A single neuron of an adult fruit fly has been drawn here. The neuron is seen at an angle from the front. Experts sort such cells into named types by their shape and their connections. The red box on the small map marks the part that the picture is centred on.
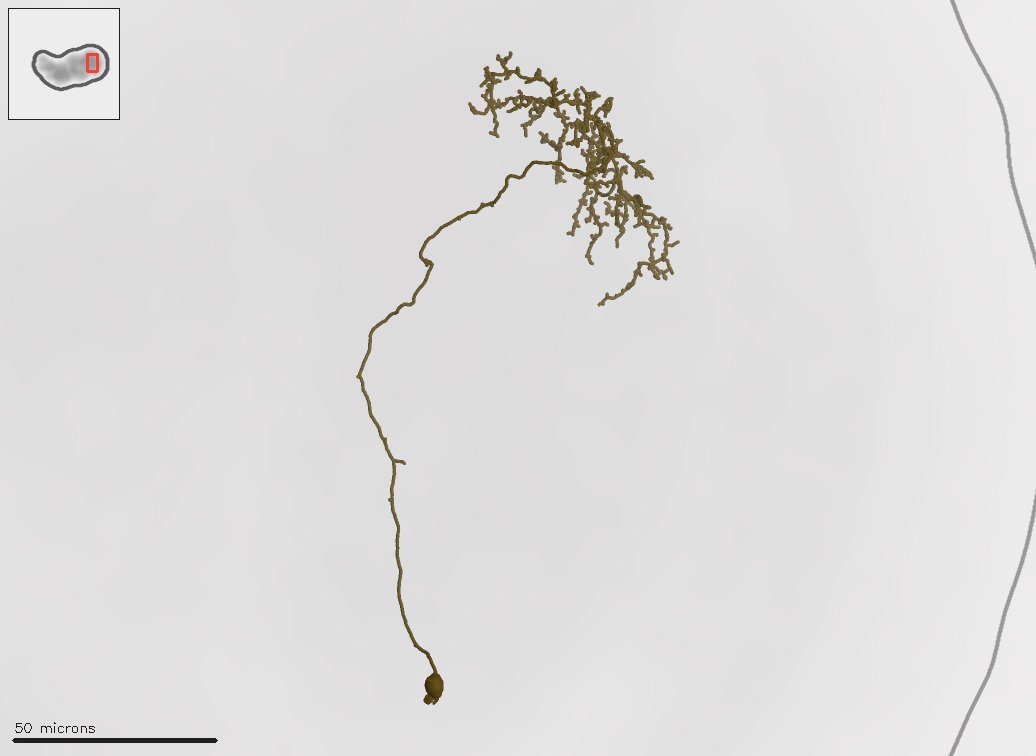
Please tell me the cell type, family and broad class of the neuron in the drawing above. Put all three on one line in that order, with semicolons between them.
Li34a; Li; optic-lobe intrinsic neuron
